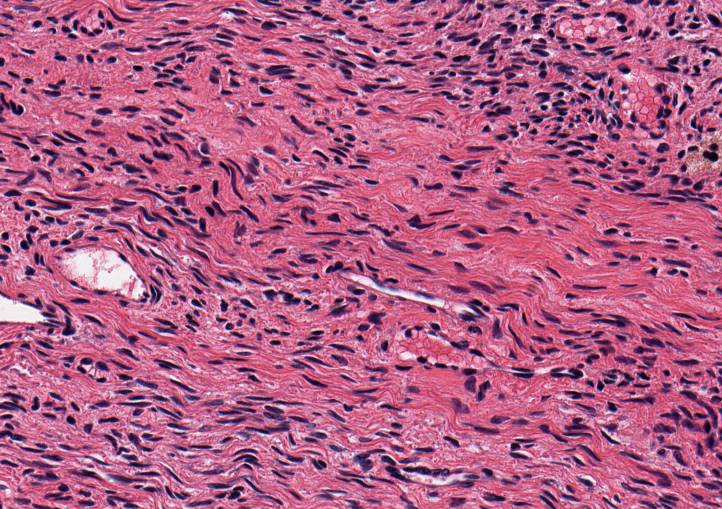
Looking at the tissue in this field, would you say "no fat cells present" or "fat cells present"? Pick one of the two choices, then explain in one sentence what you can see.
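Fat cells present. Small clusters of fat cells sit in the upper right part of the field.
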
